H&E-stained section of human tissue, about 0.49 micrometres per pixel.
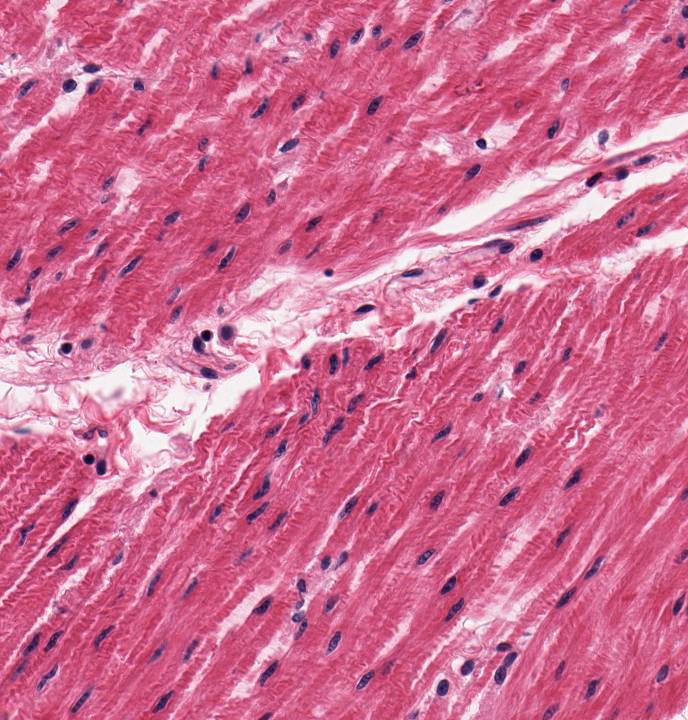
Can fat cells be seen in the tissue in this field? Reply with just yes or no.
No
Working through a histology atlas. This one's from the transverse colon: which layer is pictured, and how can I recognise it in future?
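Smooth muscle. Decisive: one nucleus per fibre, central, oval and drawn out along the fibre's length, in cytoplasm of deep eosinophilic pink.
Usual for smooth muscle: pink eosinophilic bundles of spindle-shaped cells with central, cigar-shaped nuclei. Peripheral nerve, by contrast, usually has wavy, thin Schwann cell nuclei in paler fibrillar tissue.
Also present: small round dark nuclei scattered through a connective tissue band, mostly in its left half.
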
